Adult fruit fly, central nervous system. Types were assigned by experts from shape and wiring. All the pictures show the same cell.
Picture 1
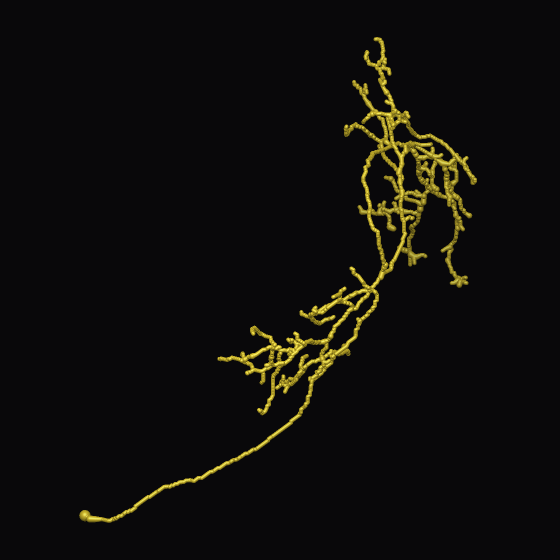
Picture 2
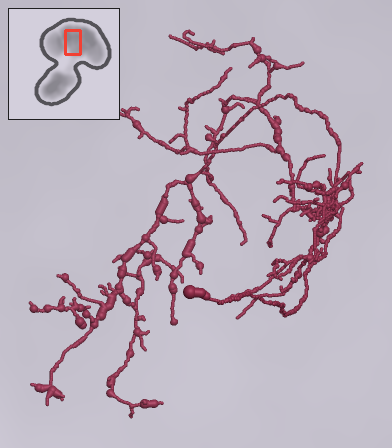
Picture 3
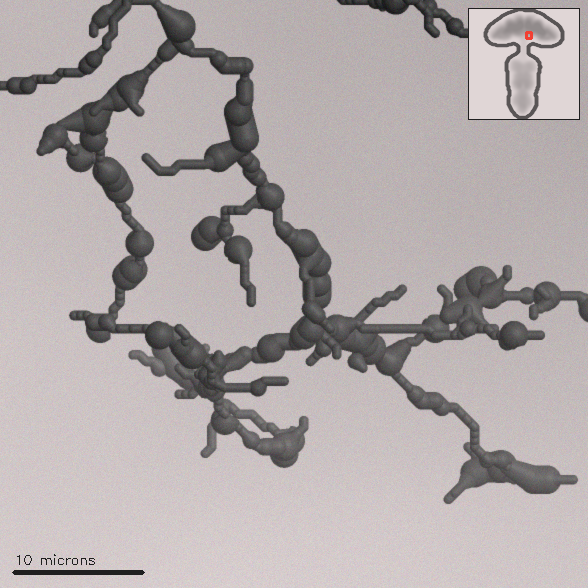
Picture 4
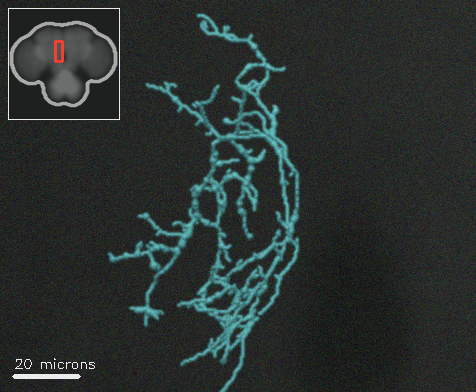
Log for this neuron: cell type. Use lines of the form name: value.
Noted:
cell type: PS101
